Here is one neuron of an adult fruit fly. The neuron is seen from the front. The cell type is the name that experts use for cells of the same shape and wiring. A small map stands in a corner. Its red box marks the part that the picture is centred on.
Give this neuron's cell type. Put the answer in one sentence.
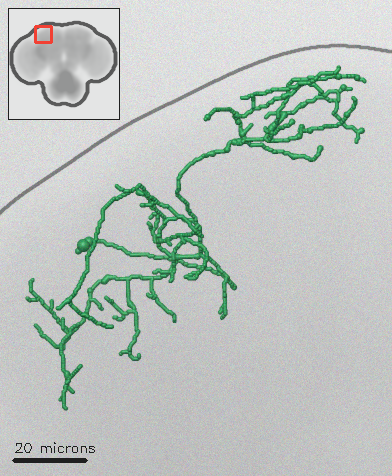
The cell type is CB1201.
